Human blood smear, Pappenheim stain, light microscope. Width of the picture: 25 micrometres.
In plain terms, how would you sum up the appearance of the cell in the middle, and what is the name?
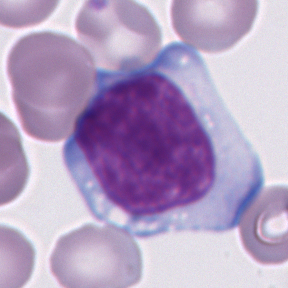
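Outline angular; edges fairly straight, meeting at corners. Cytoplasm pale sky-blue, no visible granules. A few tiny clear spots in the cytoplasm near the cell edge. Cell: myeloblast.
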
